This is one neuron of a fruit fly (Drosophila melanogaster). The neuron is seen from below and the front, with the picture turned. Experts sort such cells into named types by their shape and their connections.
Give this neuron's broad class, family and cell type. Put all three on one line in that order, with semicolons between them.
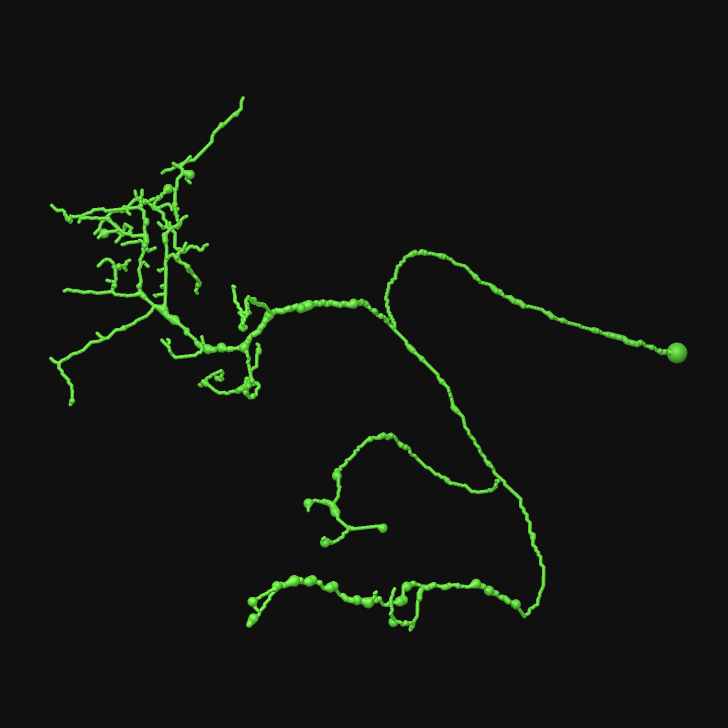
central-brain intrinsic neuron; hemilineage VPNp&v1_posterior; PLP158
